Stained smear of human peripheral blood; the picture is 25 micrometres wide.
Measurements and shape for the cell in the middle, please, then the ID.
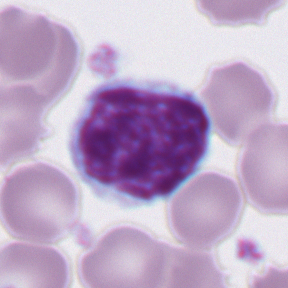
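Look at the nucleus first: it measures about 11 micrometres across, and its chromatin is dense and coarsely clumped. Around it the cytoplasm forms only a thin rim, pale blue, and you'll find no granules in it. This is a typical lymphocyte.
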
